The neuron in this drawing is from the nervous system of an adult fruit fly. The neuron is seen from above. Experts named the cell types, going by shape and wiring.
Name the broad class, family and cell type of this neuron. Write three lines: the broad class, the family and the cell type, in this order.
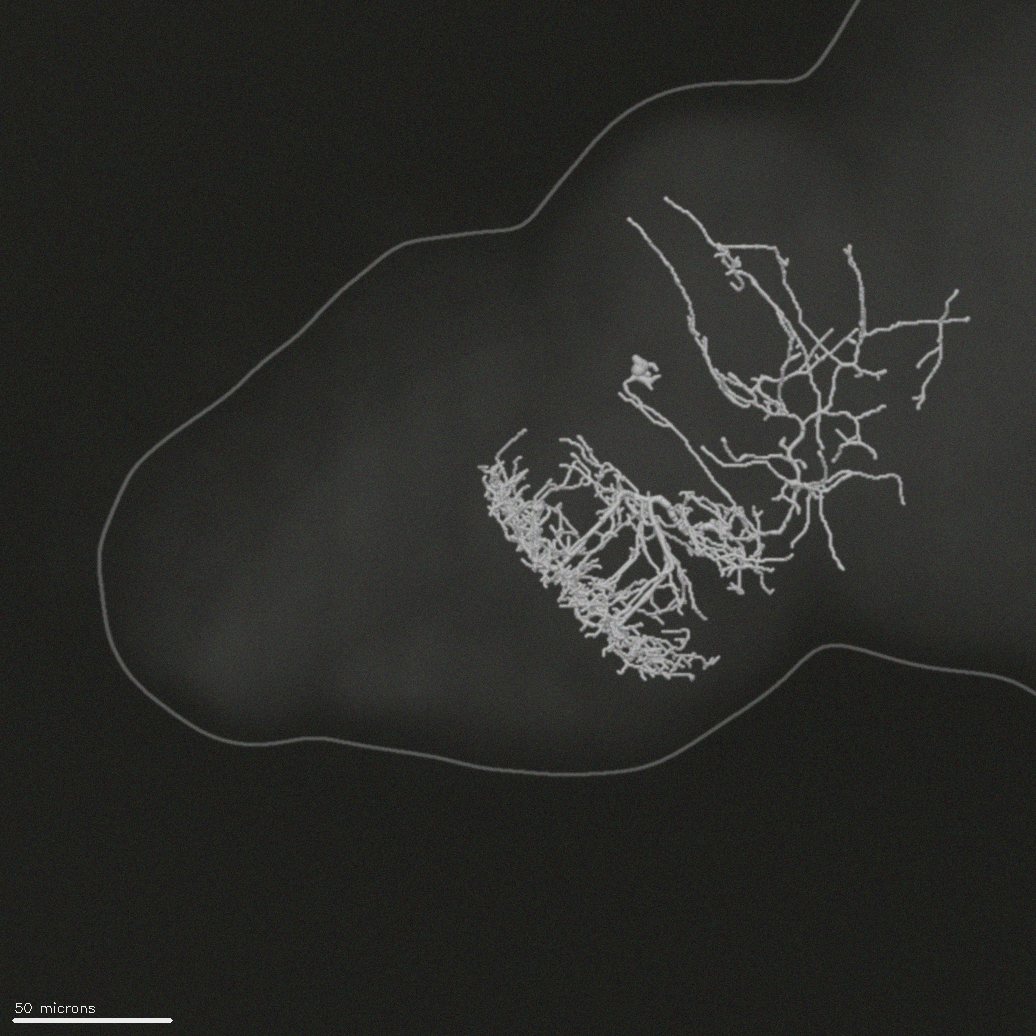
visual projection neuron
LoVP
LoVP53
